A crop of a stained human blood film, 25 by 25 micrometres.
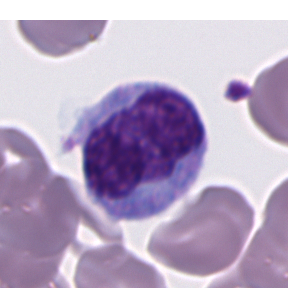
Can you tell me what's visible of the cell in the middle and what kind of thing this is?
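Outline smoothly rounded, apart from a ragged, frayed edge at the upper left. Chromatin dark purple and coarsely clumped. Widest band of cytoplasm lies below the nucleus. No clear vacuoles in the cytoplasm. Cell about 12 micrometres across. Name: monocyte.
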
